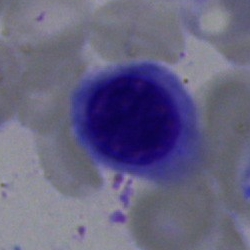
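Erythroblast, the central cell in this stained bone marrow smear. Its outline looks roughly round and smooth, as far as I can tell. The nucleus seems to stain a deep, dark purple-blue all the way through. Around it on every side I see only a narrow rim of cytoplasm, and that cytoplasm is blue.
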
